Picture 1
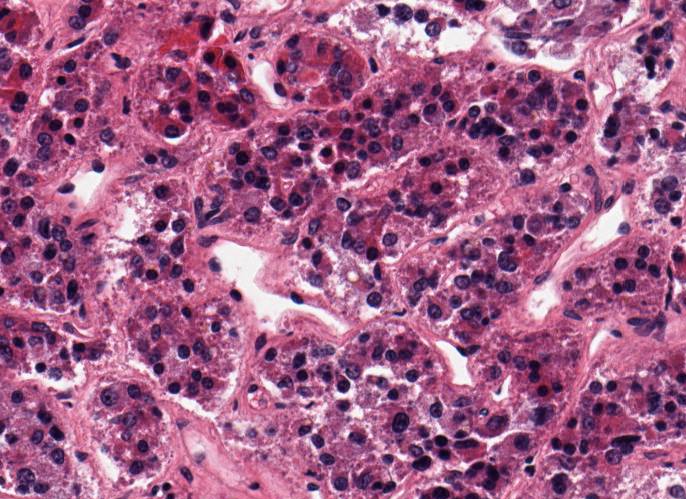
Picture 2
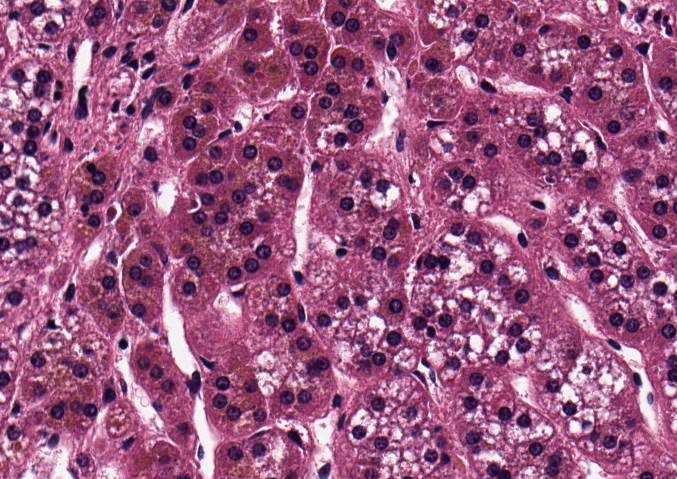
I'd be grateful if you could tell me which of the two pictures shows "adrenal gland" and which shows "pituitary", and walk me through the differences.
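Of the two pictures, the first is pituitary and the second adrenal gland. In the pituitary, cells lie throughout the field in rounded nests and broad cords separated by thin pink fibrous septa of collagen, and they have abundant granular pink-purple cytoplasm, deeper red in a few groups near the top left. The adrenal gland also shows cords and rounded nests of polygonal epithelial cells with round, dark, central nuclei, but its cytoplasm varies by side: foamy with small clear vacuoles in many cells, mostly in the right half, and compact pink with fine brown granular pigment in the left half.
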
